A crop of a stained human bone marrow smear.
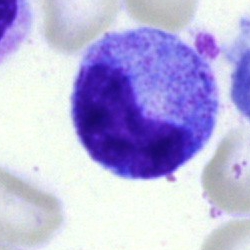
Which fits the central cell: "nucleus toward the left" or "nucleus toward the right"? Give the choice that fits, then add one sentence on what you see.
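Nucleus toward the left. The nucleus sits toward the lower left of the cell.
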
